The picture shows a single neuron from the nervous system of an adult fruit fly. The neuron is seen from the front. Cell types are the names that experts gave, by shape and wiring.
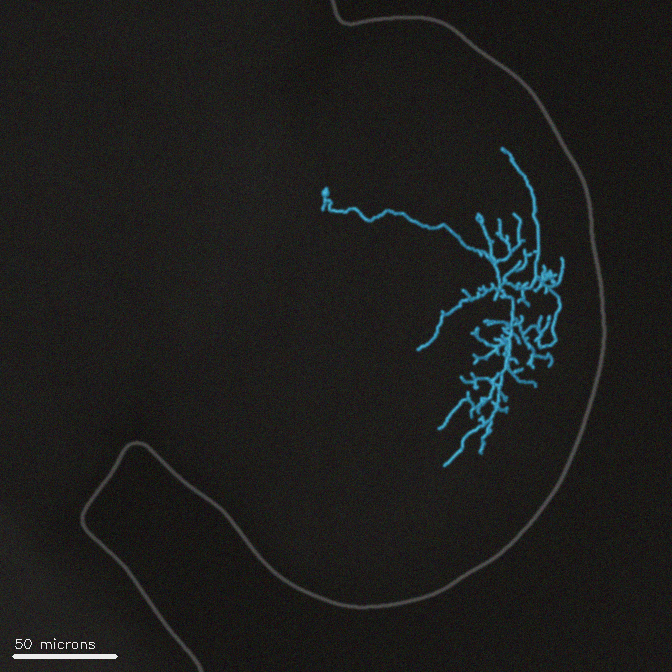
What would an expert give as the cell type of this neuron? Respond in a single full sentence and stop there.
The neuron is a member of cell type Cm12.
